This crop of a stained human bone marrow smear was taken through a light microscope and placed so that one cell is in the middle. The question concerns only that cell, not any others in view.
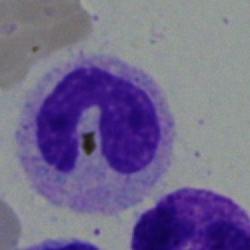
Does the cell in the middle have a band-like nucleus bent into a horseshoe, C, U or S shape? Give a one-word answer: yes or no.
Yes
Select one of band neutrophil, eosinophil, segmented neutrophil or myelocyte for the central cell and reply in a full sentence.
Located at the centre of the crop is a band neutrophil.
